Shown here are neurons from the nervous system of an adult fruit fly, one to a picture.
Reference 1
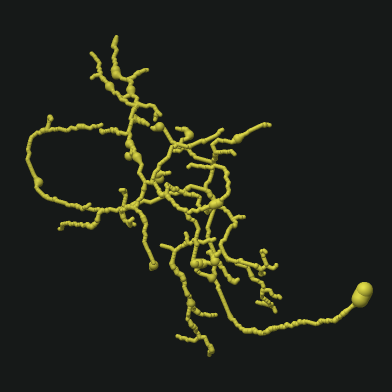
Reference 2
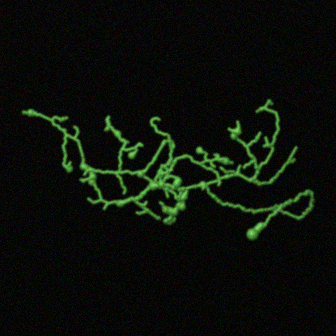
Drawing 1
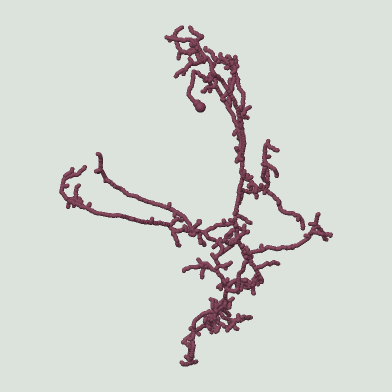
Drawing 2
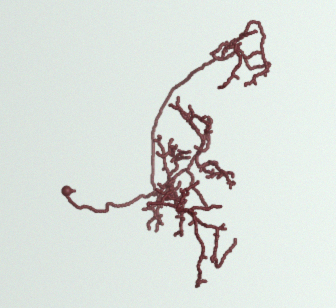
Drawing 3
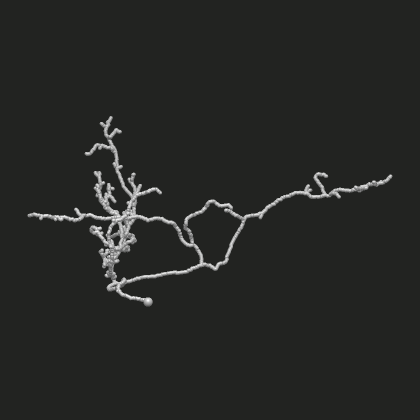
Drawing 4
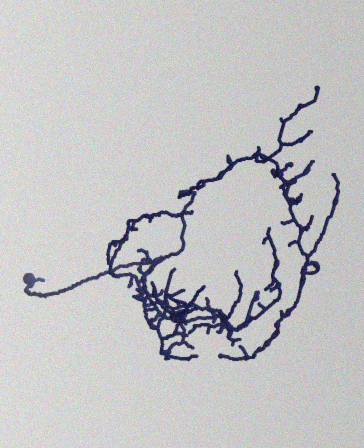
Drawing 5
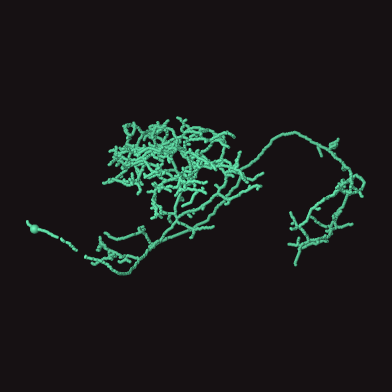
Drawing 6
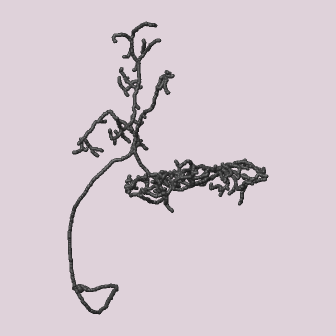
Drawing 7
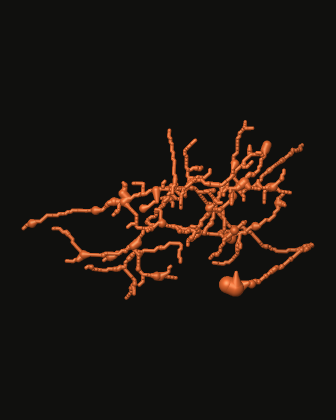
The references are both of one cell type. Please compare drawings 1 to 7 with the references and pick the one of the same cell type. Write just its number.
7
